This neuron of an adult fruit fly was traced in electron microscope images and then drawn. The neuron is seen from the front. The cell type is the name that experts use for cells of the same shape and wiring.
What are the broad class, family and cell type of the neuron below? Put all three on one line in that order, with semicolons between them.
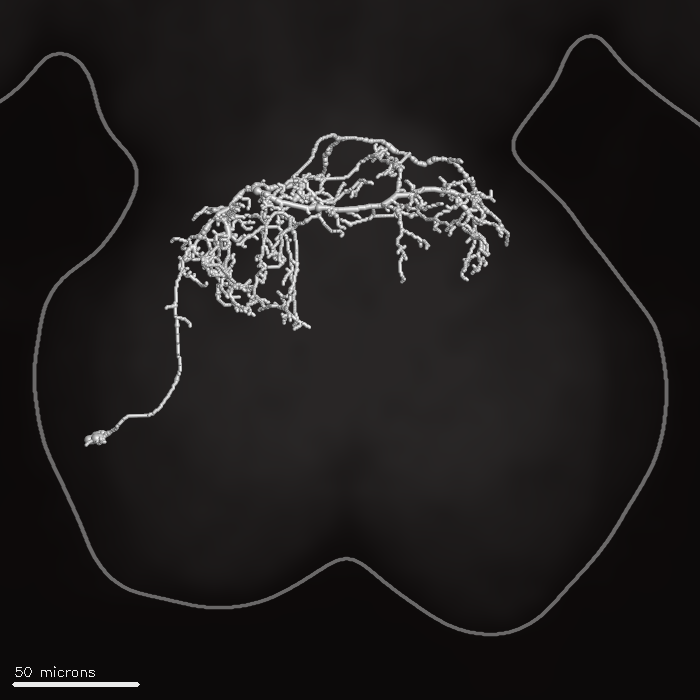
nerve-cord intrinsic neuron; hemilineage 12A; IN12A043_a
